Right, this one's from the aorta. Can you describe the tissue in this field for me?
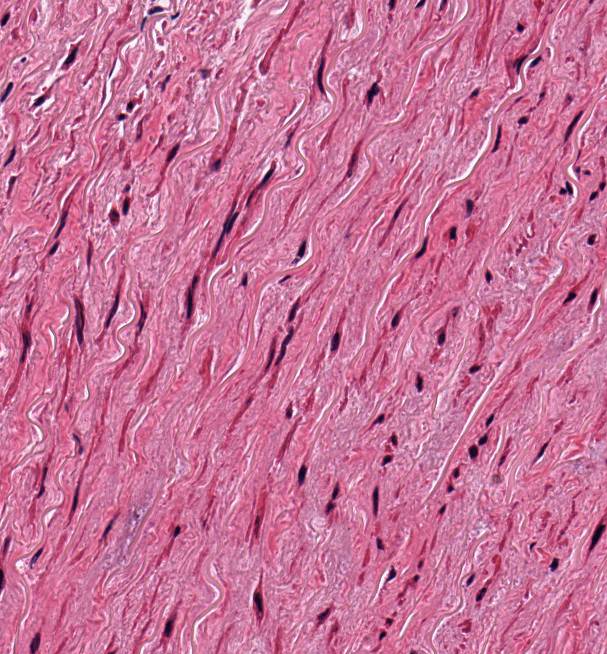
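So, parallel fibres fill the entire field, running diagonally from lower left to upper right. They're wavy rather than straight. The nuclei look dark, elongated and spindle-shaped. And their long axes lie parallel to the fibres.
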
